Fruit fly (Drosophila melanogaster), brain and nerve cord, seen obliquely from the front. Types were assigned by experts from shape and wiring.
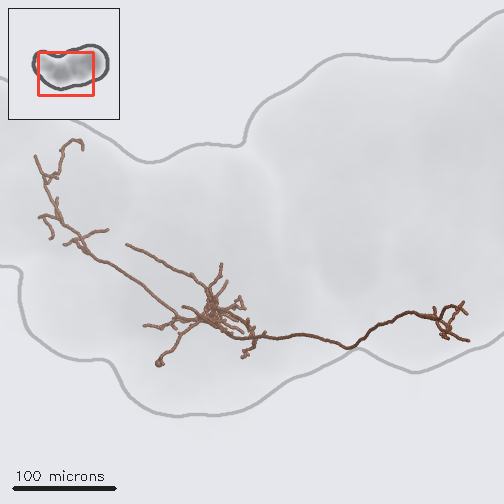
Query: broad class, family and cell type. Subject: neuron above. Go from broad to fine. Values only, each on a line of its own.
ascending neuron
hemilineage 05B
AN05B067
